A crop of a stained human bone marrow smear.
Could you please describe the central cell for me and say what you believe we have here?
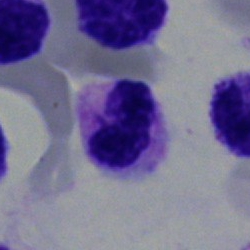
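The nucleus is indented, with a cleft entering it from the left side. Its chromatin stains dark purple and appears dense and coarse. No nucleoli can be seen within the nucleus. The cytoplasm contains no vacuoles. This is a segmented neutrophil.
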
